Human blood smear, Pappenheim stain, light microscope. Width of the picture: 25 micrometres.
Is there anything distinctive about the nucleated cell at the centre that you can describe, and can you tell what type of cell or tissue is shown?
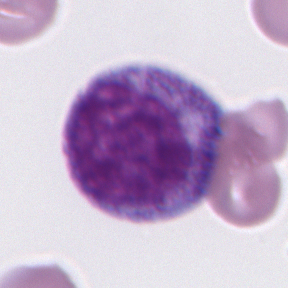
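A round, smooth outline without projections encloses a cell about 14 micrometres across. At the upper right of the cell lies a paler lilac area of cytoplasm. No nucleoli are visible in the nucleus, and no vacuoles are seen in the cytoplasm. The cell in question is a myelocyte.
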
